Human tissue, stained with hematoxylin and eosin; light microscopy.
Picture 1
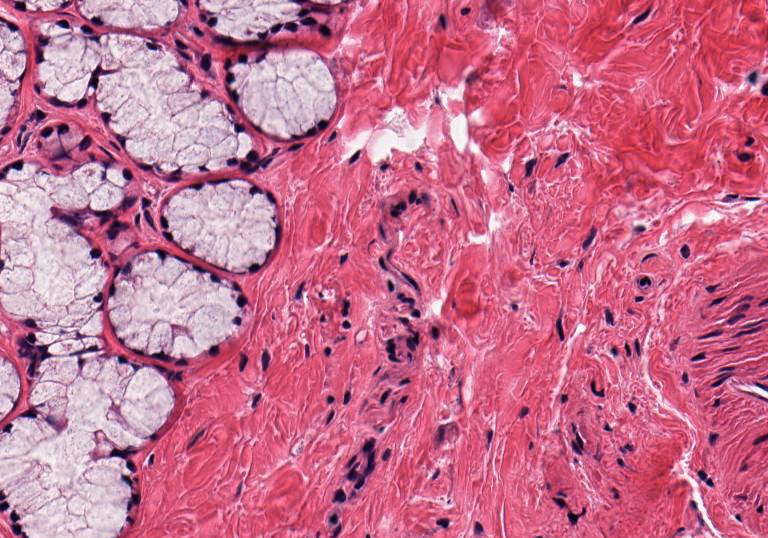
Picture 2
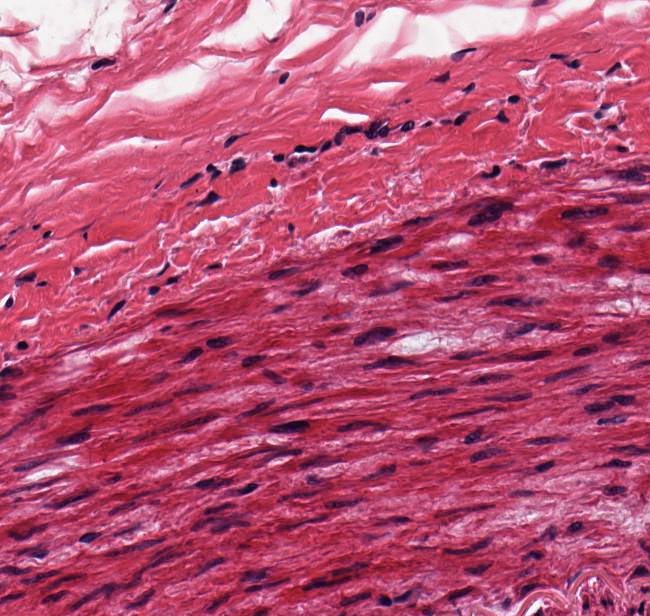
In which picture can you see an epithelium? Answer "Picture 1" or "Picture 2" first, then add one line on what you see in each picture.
Picture 1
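Picture 1: Clustered glandular acini fill the left part of the field, while dense pink connective tissue fills the centre and right.
Picture 2: No epithelium is present anywhere in the field.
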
